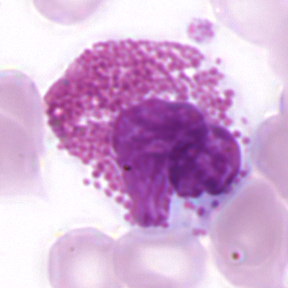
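Eosinophil at the centre of a stained peripheral blood smear. Many round granules of even size pack the cytoplasm, and some lie scattered beyond the ill-defined cell edge. The nucleus is divided into lobes and lies in the lower right part of the cell.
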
